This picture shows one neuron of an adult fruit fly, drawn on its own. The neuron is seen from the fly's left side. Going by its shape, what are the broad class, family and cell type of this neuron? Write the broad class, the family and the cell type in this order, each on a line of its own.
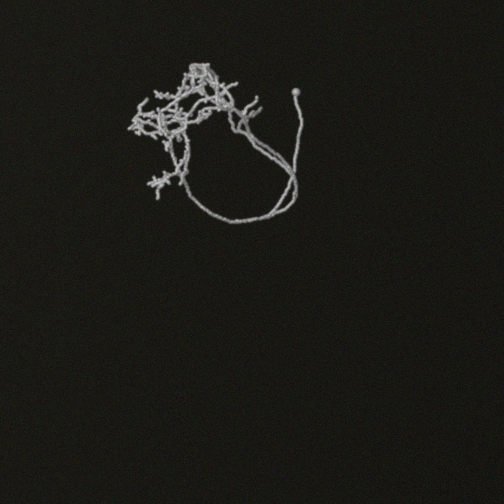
central-brain intrinsic neuron
hemilineage DM1_antero_dorsal
CB3339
